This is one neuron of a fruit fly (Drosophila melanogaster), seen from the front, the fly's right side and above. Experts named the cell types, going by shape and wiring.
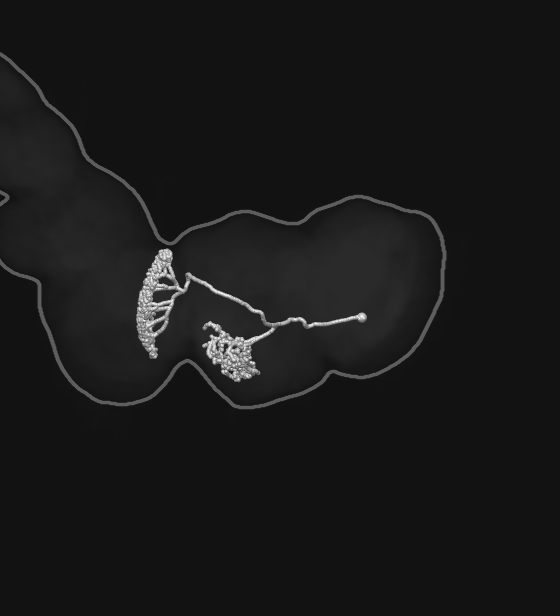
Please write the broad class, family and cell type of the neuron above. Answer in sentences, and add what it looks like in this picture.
This is a visual centrifugal neuron. The family is LoVC. It is of cell type LoVC14. As drawn here it is wider than it is tall.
